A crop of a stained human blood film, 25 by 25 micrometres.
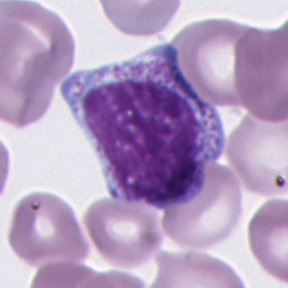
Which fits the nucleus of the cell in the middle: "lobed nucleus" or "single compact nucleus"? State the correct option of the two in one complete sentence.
The nucleus of this cell is one compact round, oval or kidney-shaped mass.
